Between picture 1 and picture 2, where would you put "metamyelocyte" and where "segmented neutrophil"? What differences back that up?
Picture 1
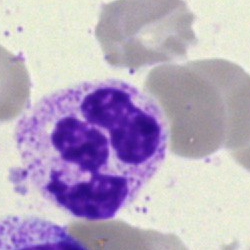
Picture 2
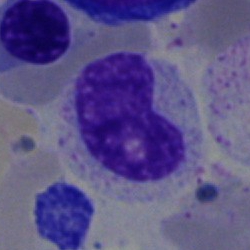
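The segmented neutrophil is in picture 1, the metamyelocyte in picture 2. In picture 1 the chromatin is dark purple and densely clumped, and no nucleoli show.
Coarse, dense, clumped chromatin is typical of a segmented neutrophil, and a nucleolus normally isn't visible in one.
The metamyelocyte in picture 2 has a notch cutting into the right side of its nucleus, and pale greyish-blue cytoplasm without vacuoles. Both cells are roughly round, though the metamyelocyte's outline has a smooth, faint edge. Red cells lie against the upper right of the neutrophil, while another granular cell is partly visible at the right edge of picture 2.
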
